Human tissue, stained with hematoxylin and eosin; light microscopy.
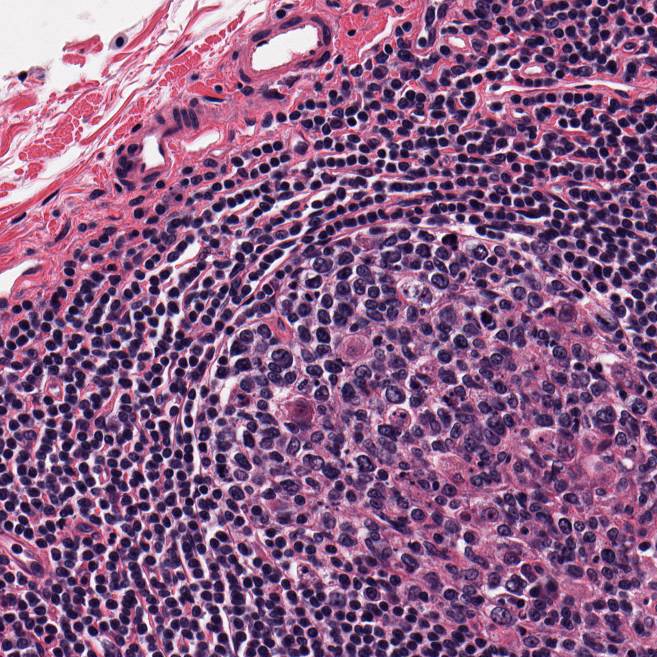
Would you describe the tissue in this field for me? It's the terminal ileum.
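A large rounded follicle with a paler centre occupies the right and lower right. Small dark lymphocytes pack concentric rows around its upper and left sides. Elsewhere, small lymphocytes with dark round nuclei and scant cytoplasm form a dense sheet. A pink fibrous band crosses top left.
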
